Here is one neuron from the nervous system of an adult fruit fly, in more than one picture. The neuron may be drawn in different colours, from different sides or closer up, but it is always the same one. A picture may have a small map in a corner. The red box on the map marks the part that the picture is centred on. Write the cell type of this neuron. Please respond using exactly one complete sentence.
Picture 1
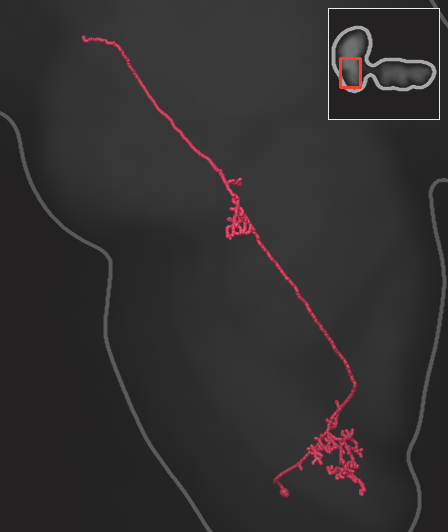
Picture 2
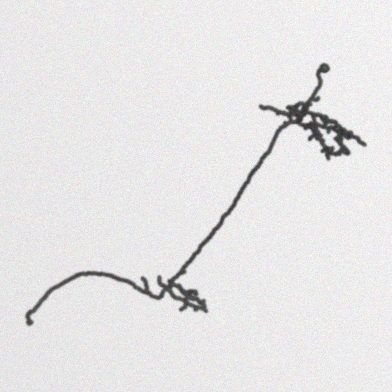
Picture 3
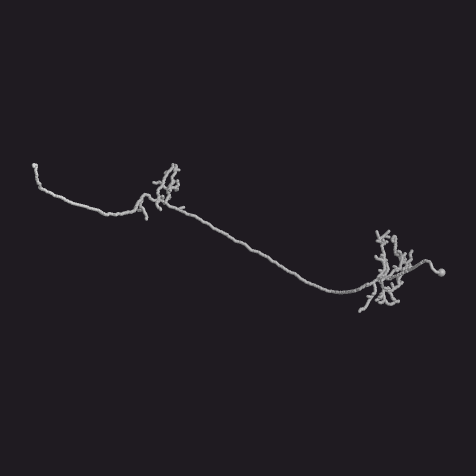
This neuron is given the cell type MeTu4c.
